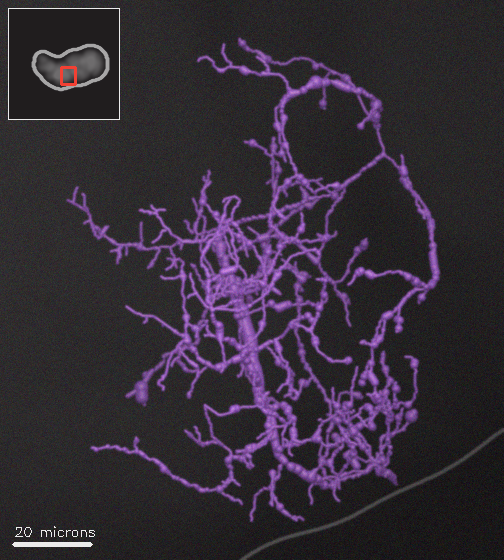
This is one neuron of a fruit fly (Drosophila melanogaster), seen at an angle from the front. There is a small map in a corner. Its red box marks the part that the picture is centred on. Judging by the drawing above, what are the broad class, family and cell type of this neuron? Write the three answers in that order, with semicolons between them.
nerve-cord intrinsic neuron; hemilineage 04B; IN04B009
